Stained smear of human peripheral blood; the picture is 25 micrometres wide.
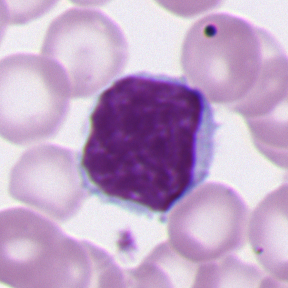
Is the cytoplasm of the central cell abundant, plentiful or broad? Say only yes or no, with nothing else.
No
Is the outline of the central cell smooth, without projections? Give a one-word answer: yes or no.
No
